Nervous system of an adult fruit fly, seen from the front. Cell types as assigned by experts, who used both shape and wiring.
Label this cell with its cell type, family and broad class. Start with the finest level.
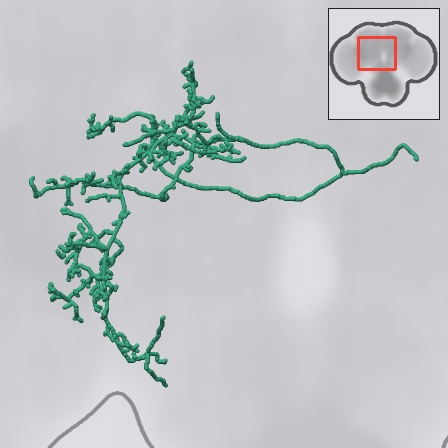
PVLP123; hemilineage VLPl&p2_posterior; central-brain intrinsic neuron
